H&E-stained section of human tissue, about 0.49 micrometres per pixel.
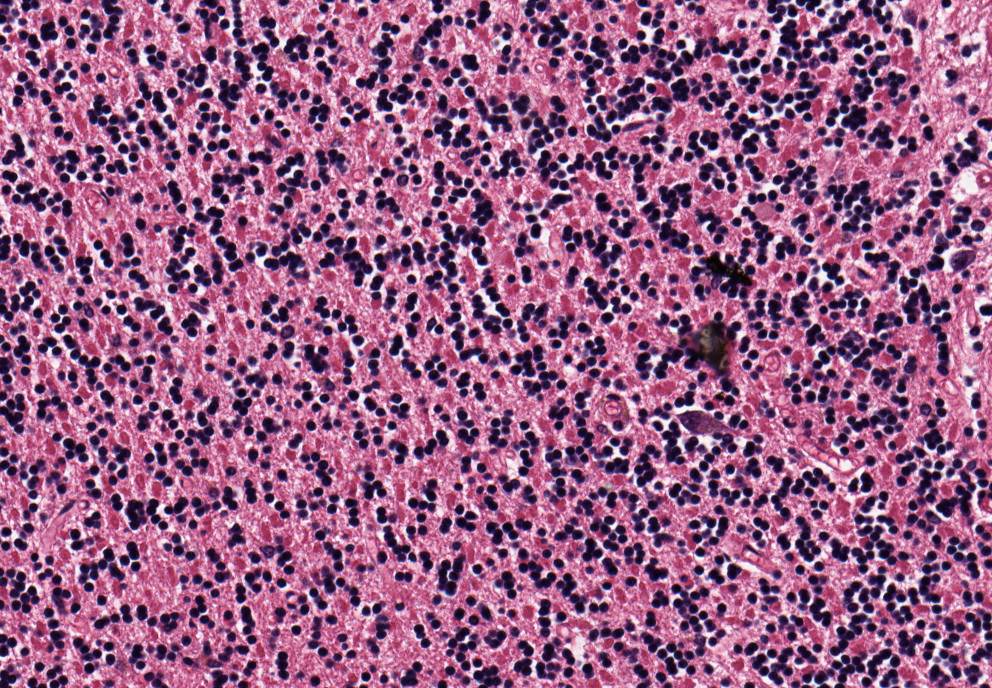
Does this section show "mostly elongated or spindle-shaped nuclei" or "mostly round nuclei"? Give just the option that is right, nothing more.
Mostly round nuclei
